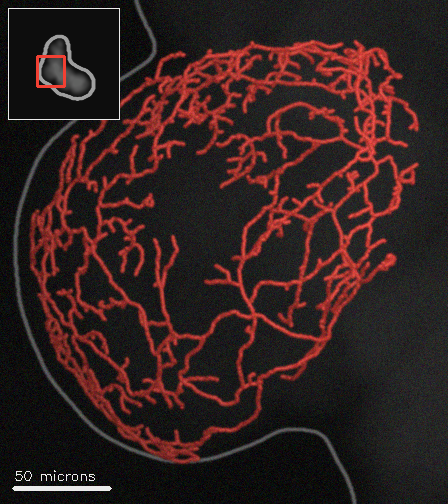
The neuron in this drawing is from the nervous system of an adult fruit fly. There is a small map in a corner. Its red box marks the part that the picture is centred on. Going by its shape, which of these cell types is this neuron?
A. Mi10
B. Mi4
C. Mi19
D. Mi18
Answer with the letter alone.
C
